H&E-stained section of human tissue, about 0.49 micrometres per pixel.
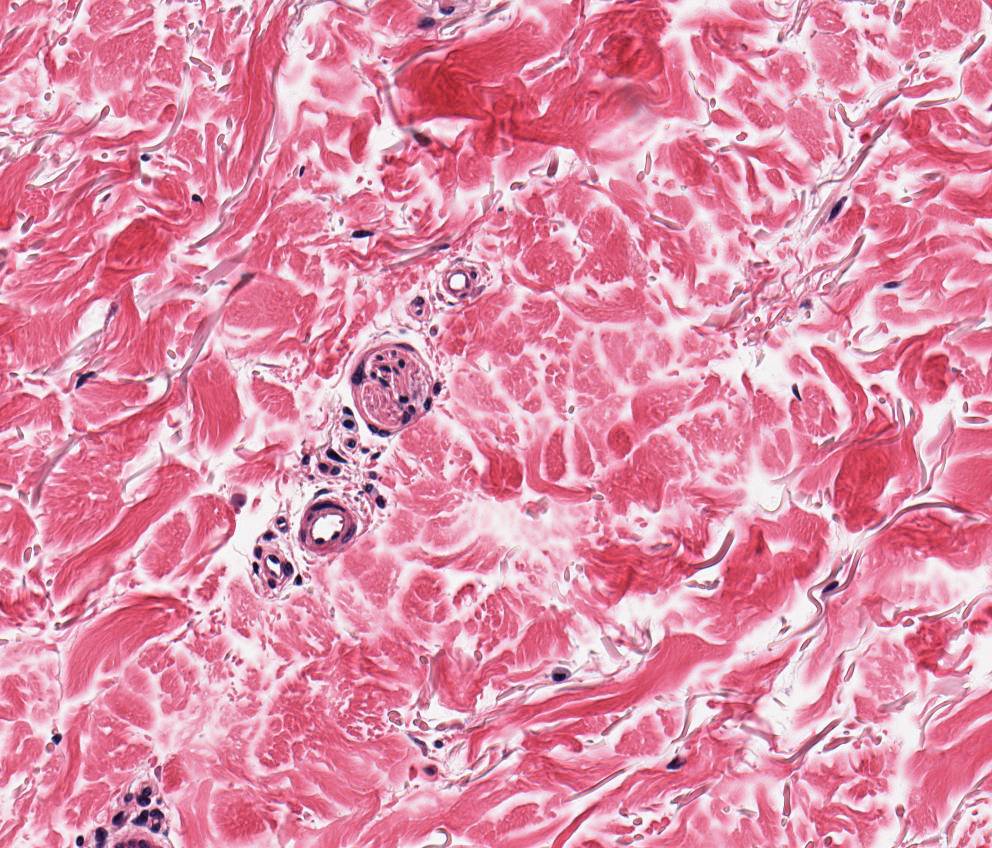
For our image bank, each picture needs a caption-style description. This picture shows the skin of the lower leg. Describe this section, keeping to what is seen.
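Thick eosinophilic collagen bundles fill the field in many directions. Cells are sparse: few small, dark, spindle-shaped nuclei lie between bundles. Just left of centre lies a small cluster of small vessels. A small group of dark nuclei is cut off at the bottom left corner.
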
